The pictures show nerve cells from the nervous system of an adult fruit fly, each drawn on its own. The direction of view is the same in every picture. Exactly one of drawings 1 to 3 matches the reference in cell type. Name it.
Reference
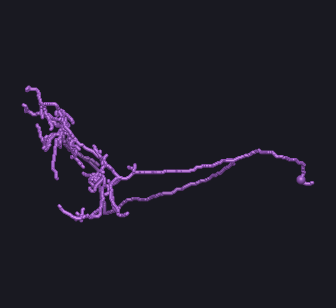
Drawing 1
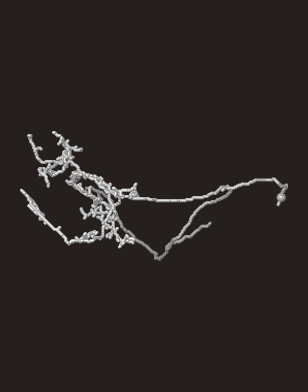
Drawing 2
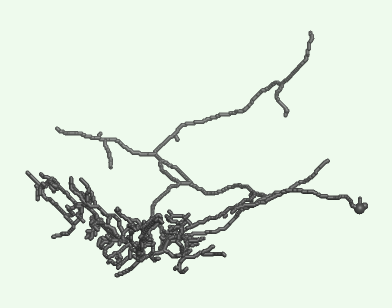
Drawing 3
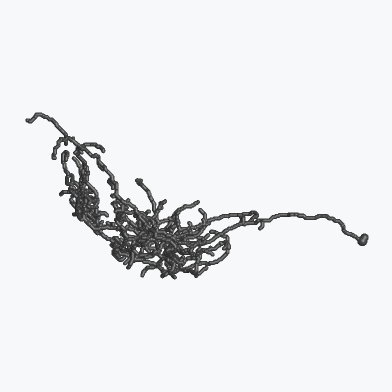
Drawing 1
